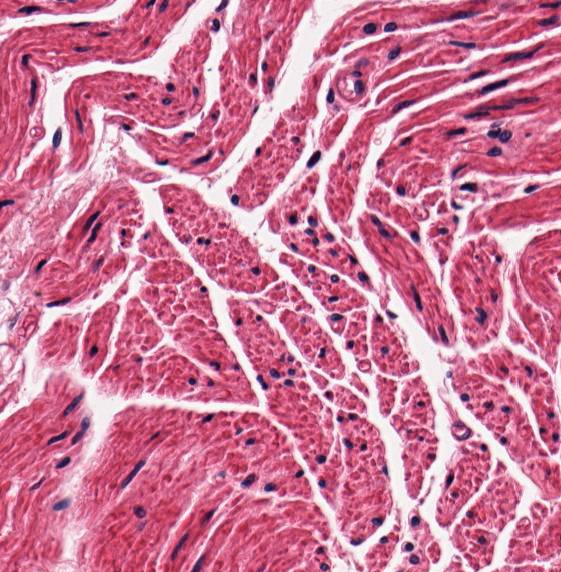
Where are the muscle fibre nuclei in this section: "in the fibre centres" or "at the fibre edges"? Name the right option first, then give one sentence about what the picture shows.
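In the fibre centres. The muscle nuclei lie singly within the fibres rather than at their edges.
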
